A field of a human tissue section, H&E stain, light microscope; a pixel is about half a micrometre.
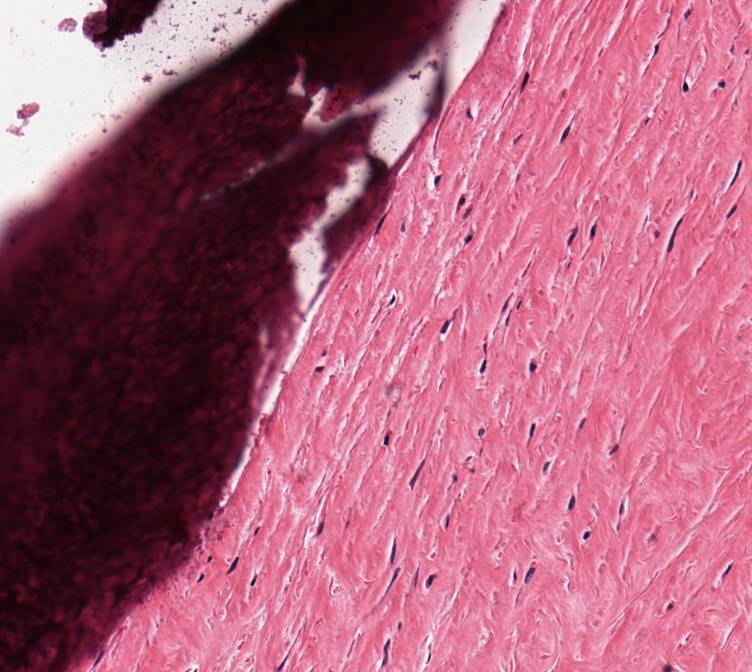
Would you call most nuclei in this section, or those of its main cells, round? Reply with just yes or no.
No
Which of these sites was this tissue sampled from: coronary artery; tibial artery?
coronary artery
